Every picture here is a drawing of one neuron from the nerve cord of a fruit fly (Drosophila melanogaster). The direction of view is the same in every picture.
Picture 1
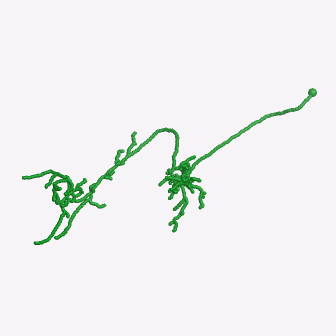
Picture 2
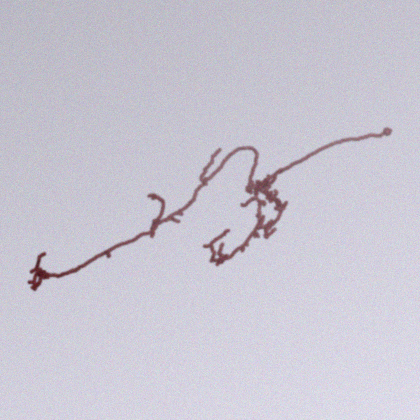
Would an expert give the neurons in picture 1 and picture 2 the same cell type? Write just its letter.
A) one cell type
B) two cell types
B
